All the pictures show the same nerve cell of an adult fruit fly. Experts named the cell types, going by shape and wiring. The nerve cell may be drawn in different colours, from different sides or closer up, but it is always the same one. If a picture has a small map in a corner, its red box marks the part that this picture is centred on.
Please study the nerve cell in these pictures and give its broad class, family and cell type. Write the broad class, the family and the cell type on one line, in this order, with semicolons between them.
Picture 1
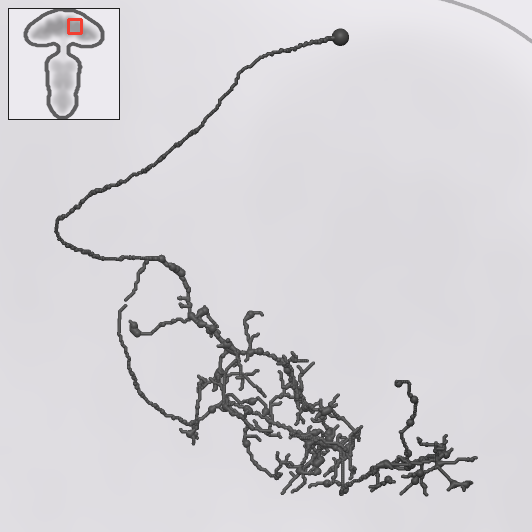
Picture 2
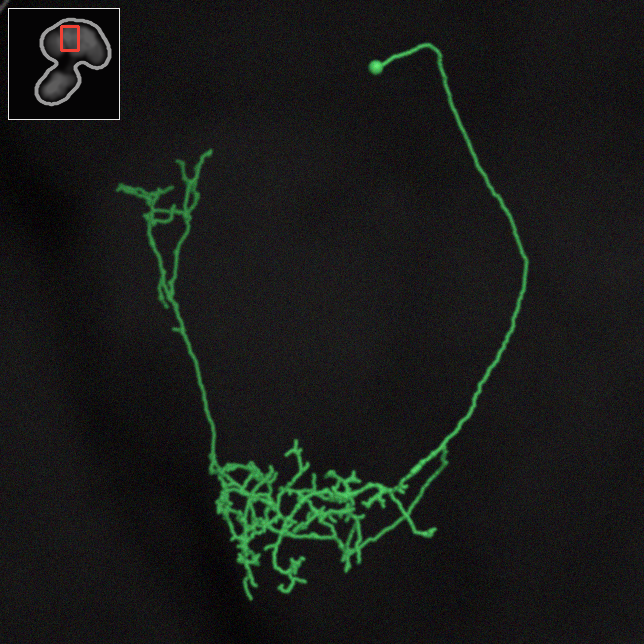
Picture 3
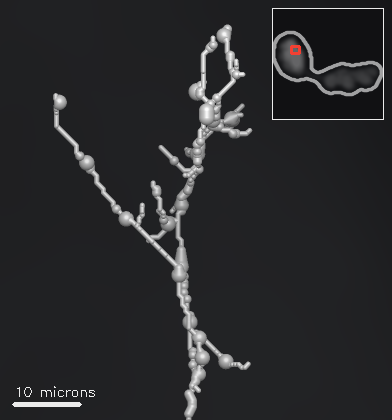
central-brain intrinsic neuron; hemilineage WEDd1; WEDPN8D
